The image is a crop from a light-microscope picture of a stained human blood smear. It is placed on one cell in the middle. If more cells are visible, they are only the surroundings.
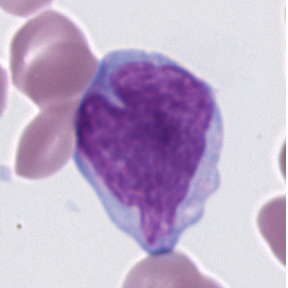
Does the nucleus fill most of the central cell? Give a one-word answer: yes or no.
Yes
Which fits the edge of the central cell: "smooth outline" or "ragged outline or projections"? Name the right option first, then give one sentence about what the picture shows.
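Ragged outline or projections. The cell outline is irregular, with small bulges along its right edge and a pointed lower end.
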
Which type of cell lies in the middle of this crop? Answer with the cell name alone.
atypical promyelocyte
